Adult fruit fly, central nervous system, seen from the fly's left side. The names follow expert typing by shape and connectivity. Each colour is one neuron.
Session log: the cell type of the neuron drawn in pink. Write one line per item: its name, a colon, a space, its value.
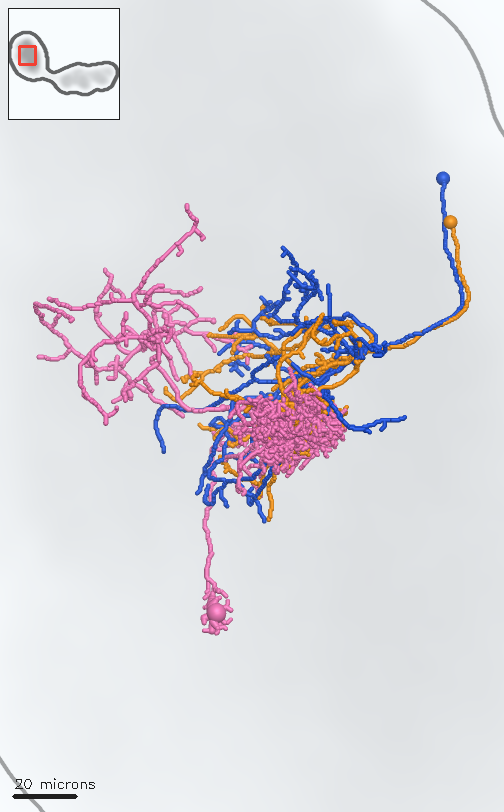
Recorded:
cell type: PVLP069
